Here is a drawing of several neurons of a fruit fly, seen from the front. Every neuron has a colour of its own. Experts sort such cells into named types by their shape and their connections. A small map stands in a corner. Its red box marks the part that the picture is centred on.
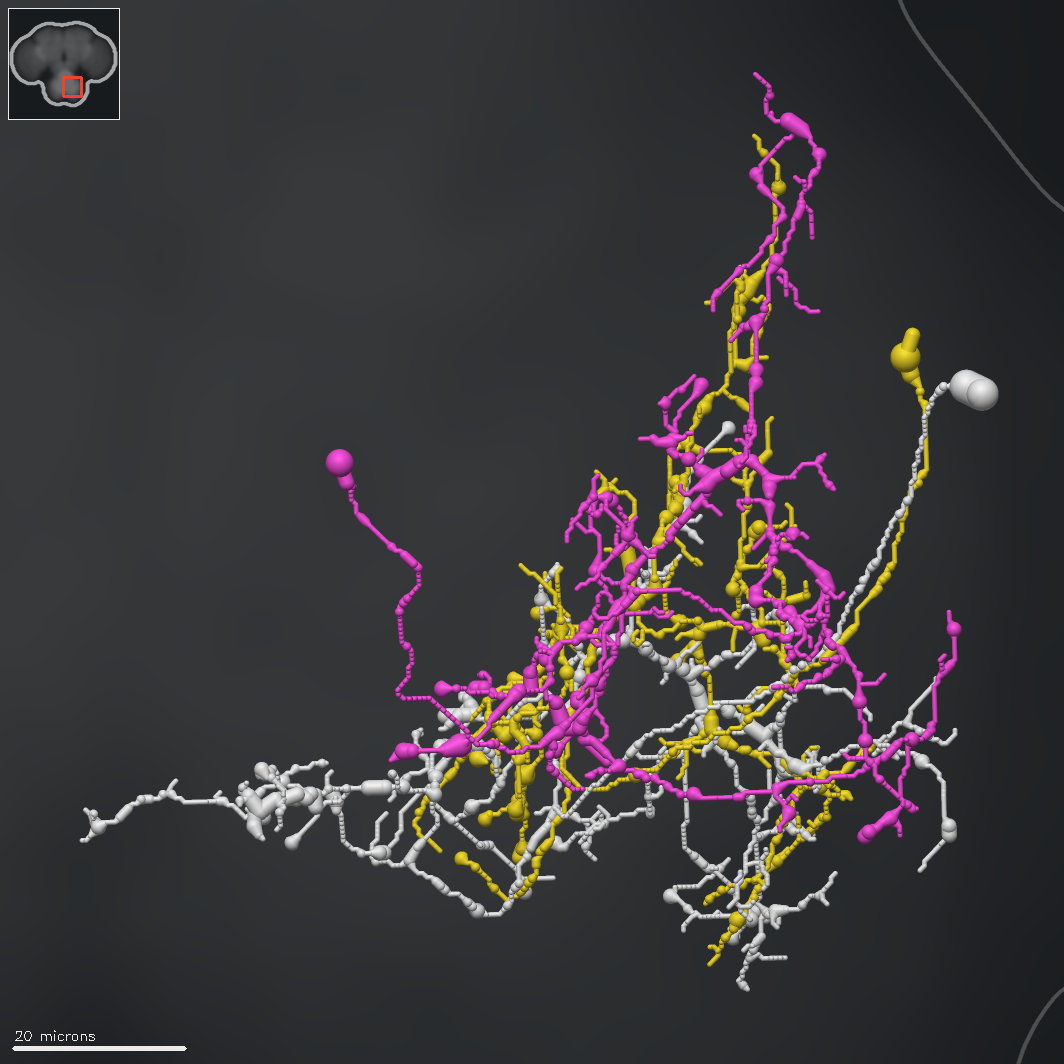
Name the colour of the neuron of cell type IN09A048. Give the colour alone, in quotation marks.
"magenta"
